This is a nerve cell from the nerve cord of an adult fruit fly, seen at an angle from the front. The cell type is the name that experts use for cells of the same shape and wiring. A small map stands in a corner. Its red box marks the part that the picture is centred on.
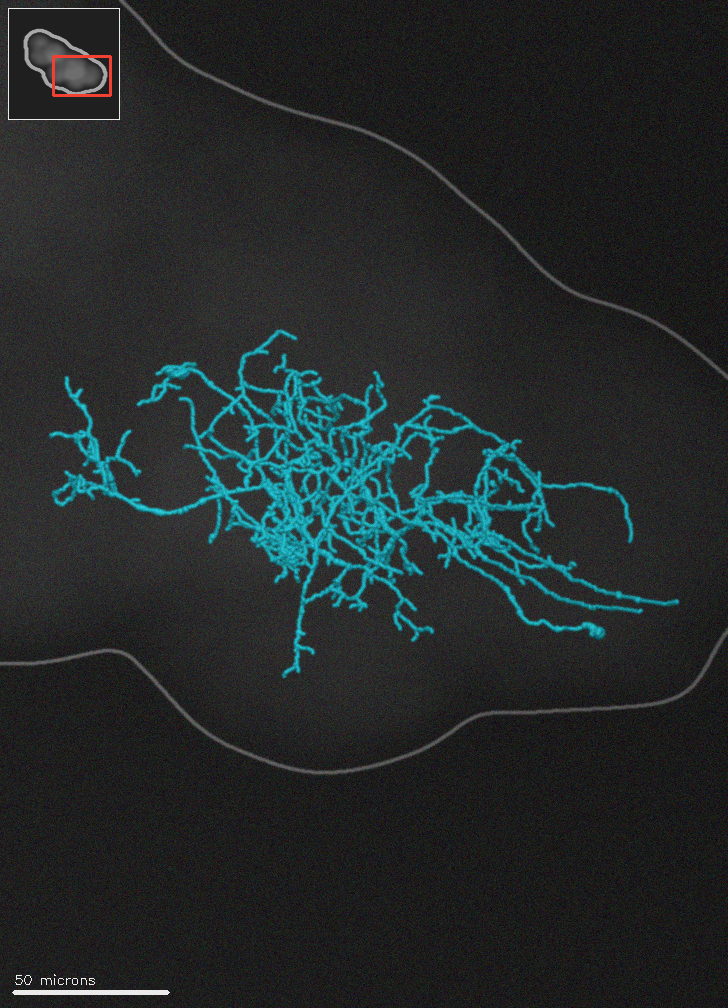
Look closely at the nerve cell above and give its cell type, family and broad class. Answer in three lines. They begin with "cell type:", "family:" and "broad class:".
cell type: AN01A033
family: hemilineage 01A
broad class: ascending neuron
